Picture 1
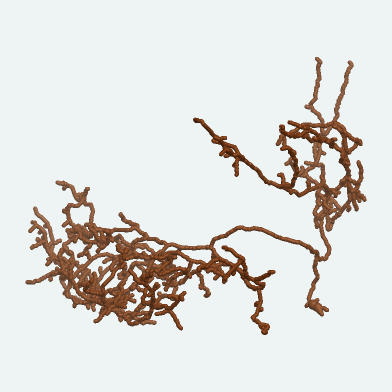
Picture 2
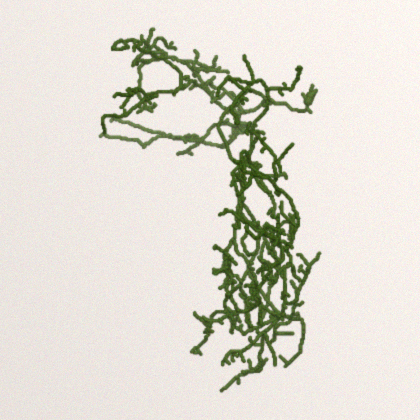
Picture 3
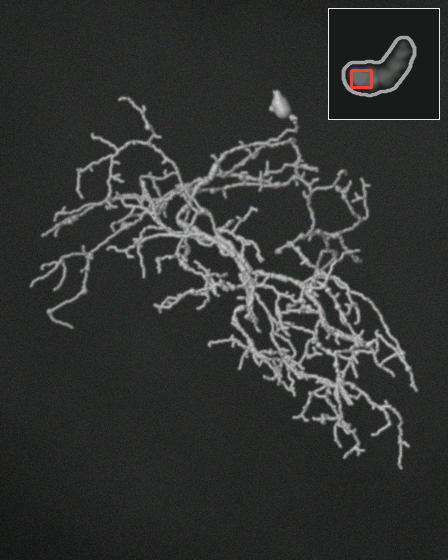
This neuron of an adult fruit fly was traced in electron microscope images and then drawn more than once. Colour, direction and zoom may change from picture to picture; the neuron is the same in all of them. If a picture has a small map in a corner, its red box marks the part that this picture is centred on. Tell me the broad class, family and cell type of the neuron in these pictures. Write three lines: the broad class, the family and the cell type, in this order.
visual projection neuron
hemilineage VPNp&v1_ventral
LT78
